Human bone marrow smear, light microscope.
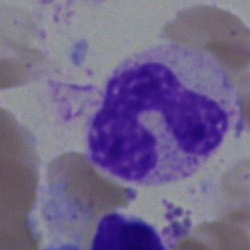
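Band neutrophil, the middle cell of this stained bone marrow smear. Its outline is round with a smooth edge. The nucleus curves into a horseshoe shape whose opening faces downward, and no nucleoli are visible in it. Fine lilac granules are scattered through the cytoplasm.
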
